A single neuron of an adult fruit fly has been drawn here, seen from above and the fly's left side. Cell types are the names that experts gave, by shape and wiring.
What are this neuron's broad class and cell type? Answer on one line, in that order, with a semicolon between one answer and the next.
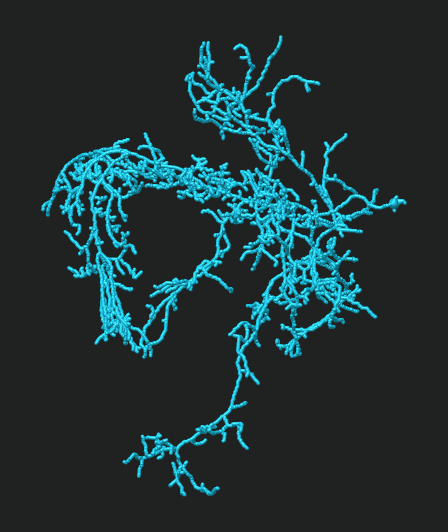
central-brain intrinsic neuron; SMP493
